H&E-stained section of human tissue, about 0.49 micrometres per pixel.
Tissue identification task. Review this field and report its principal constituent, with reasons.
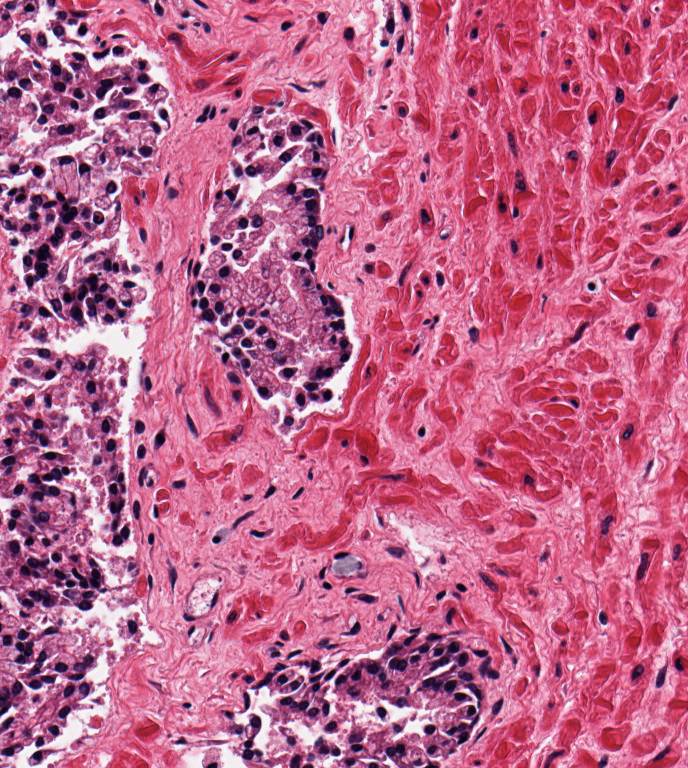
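Mostly it's fibromuscular stroma. Dark-staining cells crowd the left edge, but the right half is deeply eosinophilic smooth muscle, bundles cut in varying directions.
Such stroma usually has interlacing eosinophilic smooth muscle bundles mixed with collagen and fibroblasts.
Between nests and muscle there's pale pink fibrous stroma with scattered spindle-shaped nuclei.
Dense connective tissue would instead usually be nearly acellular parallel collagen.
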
